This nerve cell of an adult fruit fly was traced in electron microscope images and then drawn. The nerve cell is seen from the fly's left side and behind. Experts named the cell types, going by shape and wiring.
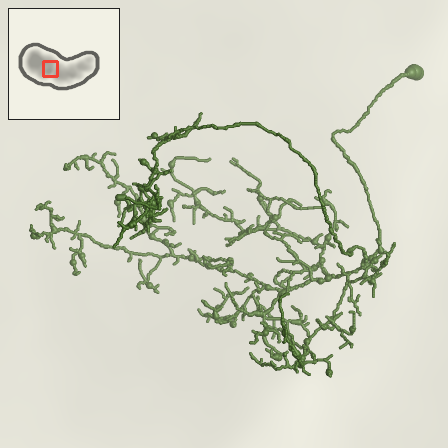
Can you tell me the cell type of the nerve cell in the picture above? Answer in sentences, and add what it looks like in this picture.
Its cell type is AVLP394. This is a central-brain intrinsic neuron. In this view it is wider than it is tall.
